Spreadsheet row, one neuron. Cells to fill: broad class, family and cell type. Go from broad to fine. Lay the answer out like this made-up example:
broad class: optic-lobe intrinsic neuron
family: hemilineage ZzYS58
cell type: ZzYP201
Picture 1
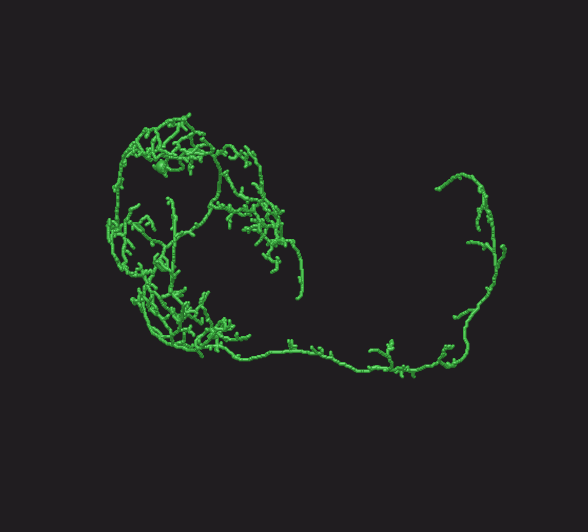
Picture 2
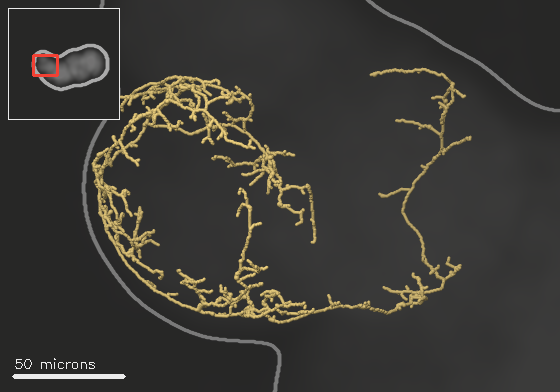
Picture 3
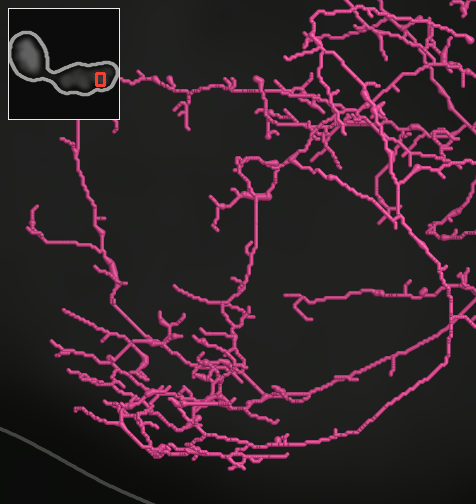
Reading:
broad class: nerve-cord intrinsic neuron
family: hemilineage 19A
cell type: IN19A060_e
